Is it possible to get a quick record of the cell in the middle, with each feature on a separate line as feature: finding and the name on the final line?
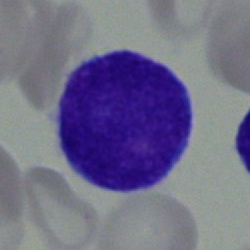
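Shape: roughly round outline
Nuclear extent: nearly the whole cell
Chromatin colour: deep blue-purple throughout
Chromatin texture: fine, stippled, no coarse clumps
Identity: blast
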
